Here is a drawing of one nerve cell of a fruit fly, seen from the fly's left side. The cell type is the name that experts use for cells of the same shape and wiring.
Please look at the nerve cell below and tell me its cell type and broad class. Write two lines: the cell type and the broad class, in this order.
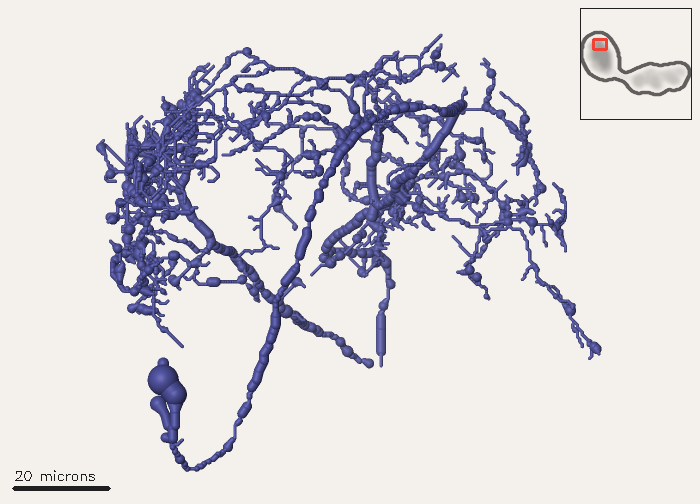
SLP066
central-brain intrinsic neuron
